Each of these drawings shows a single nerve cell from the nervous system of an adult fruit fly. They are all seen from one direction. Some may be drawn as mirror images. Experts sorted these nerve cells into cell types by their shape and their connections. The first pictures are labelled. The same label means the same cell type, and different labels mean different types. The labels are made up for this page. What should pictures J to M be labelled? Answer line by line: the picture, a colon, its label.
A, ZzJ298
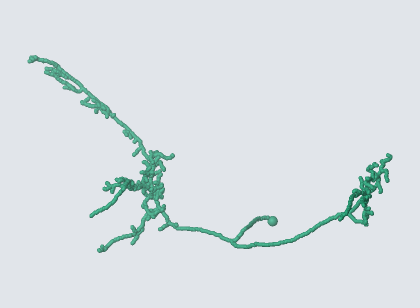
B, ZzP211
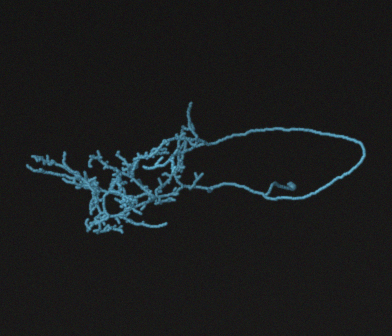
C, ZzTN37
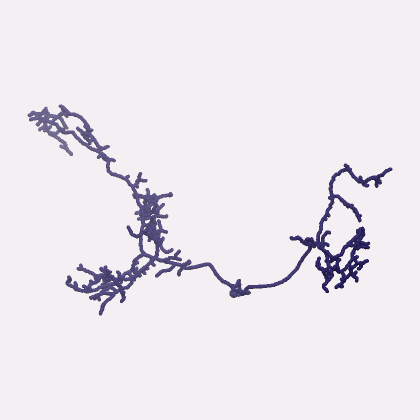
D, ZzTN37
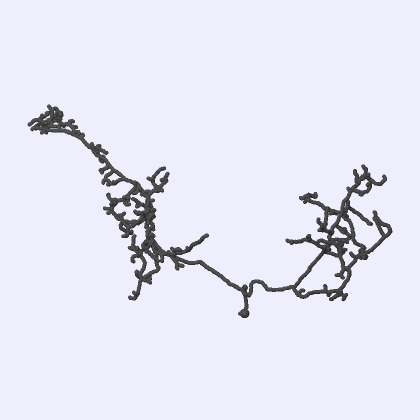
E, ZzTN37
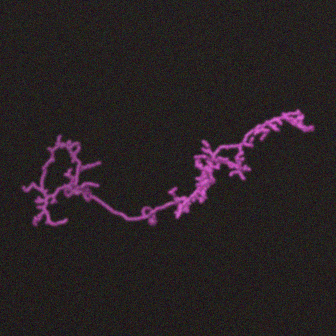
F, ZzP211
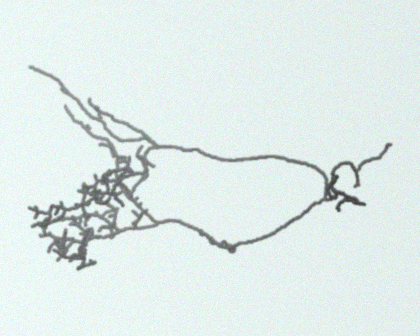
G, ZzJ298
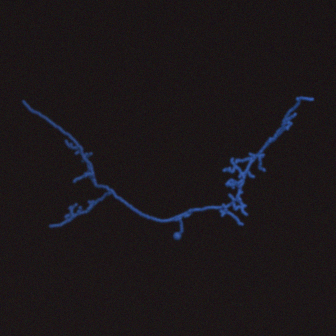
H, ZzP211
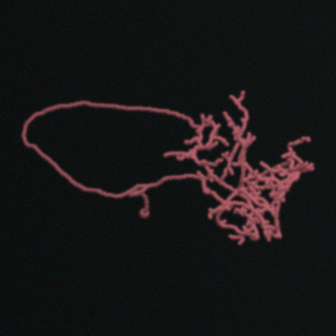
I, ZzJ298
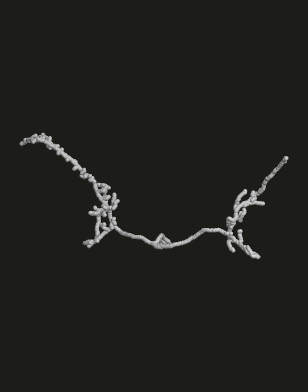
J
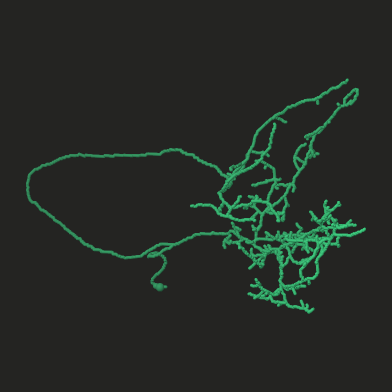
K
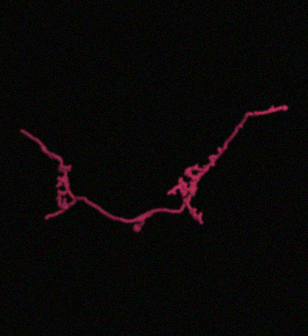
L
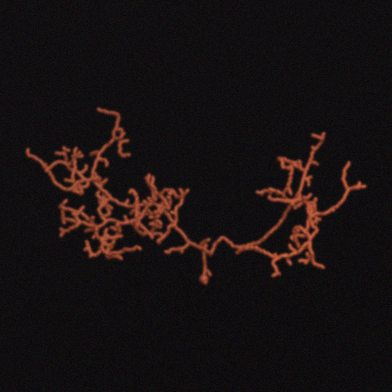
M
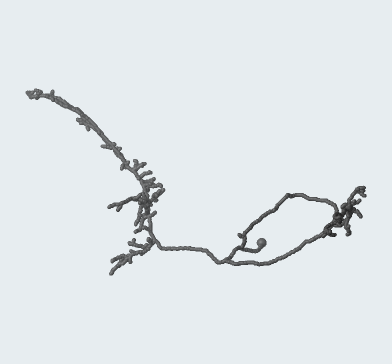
J: ZzP211
K: ZzJ298
L: ZzTN37
M: ZzJ298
